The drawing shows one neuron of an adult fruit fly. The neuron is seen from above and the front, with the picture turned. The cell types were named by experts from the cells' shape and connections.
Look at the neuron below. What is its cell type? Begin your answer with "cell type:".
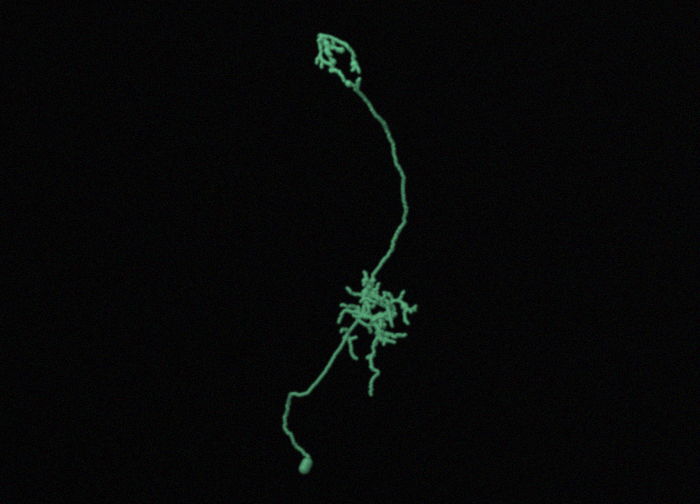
cell type: Tm40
